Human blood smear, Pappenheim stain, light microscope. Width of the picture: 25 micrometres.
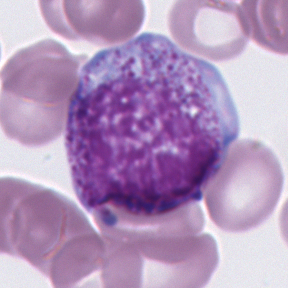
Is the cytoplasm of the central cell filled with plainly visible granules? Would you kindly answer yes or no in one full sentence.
Yes, this cell has a cytoplasm with many visible granules.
